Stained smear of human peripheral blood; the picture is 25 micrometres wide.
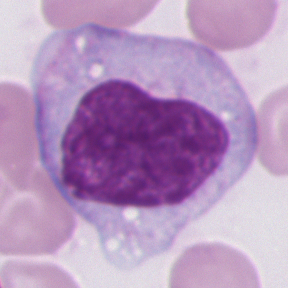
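Monocyte: the nucleated cell at the centre of this stained smear of human peripheral blood. Its outline is irregular, bulging broadly at the lower edge. The nucleus lies near the centre, with cytoplasm surrounding it on all sides. Several small clear vacuoles are scattered through that cytoplasm, and no distinct granules are visible.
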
